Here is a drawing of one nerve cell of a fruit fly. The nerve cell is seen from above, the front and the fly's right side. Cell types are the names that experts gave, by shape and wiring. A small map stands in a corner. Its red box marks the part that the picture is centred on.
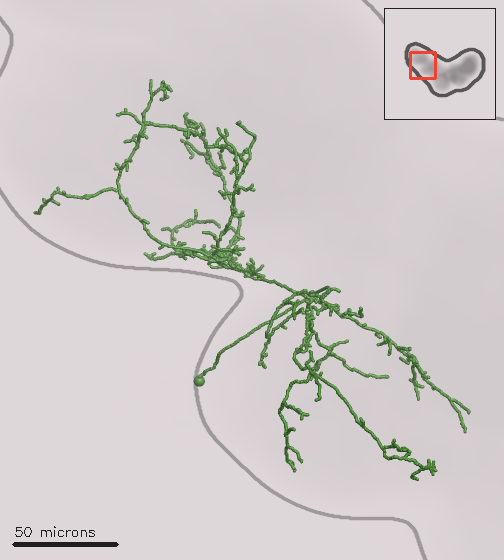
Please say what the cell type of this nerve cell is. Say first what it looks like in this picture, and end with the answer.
By the scale bar it is about 200 microns wide in this view. Dozens of branch ends can be seen. It is a nerve-cord intrinsic neuron. It is of cell type IN03A052.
